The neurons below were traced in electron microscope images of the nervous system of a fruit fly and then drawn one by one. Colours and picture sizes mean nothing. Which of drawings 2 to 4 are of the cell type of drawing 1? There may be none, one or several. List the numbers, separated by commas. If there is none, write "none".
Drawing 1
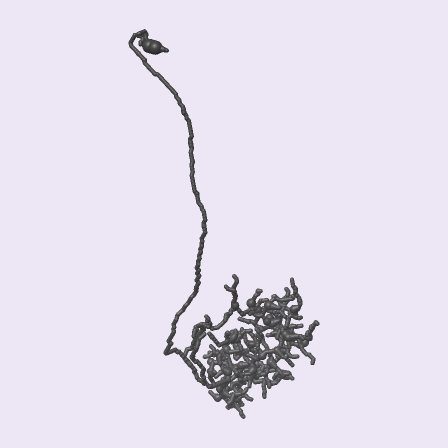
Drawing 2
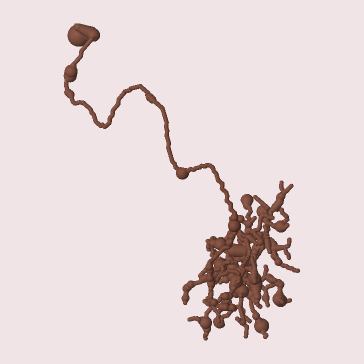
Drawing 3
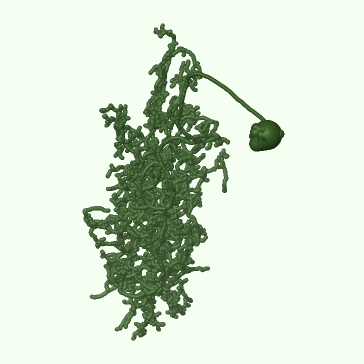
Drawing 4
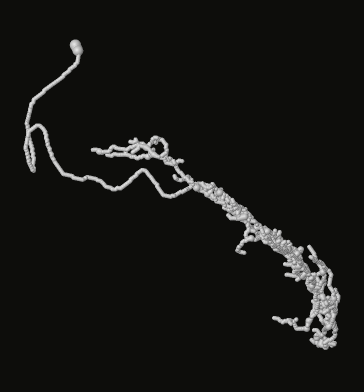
2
